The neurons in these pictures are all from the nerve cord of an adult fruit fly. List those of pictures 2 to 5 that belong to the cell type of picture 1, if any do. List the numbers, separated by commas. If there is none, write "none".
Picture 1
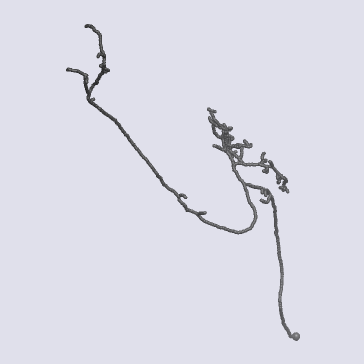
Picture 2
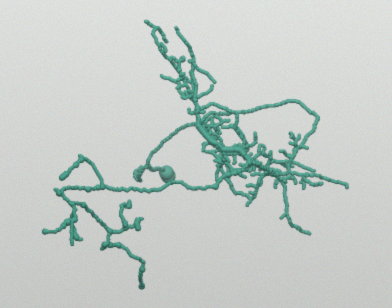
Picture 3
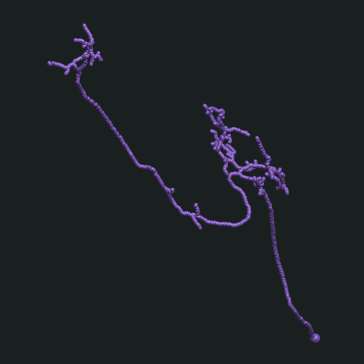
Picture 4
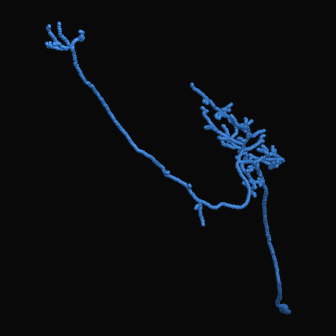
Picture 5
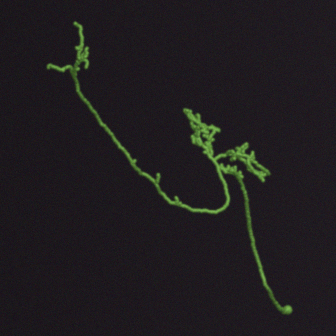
3, 4, 5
